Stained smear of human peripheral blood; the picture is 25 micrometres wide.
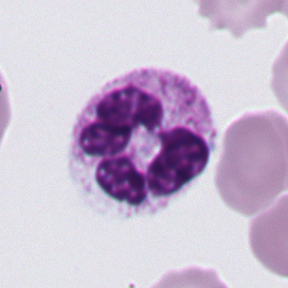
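Segmented neutrophil at the centre of a stained peripheral blood smear. First, the outline is round, and the cell measures about 13 micrometres across. Next, the chromatin is dark purple and coarsely clumped. Finally, the cytoplasm is pale pink and filled with fine lilac granules.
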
